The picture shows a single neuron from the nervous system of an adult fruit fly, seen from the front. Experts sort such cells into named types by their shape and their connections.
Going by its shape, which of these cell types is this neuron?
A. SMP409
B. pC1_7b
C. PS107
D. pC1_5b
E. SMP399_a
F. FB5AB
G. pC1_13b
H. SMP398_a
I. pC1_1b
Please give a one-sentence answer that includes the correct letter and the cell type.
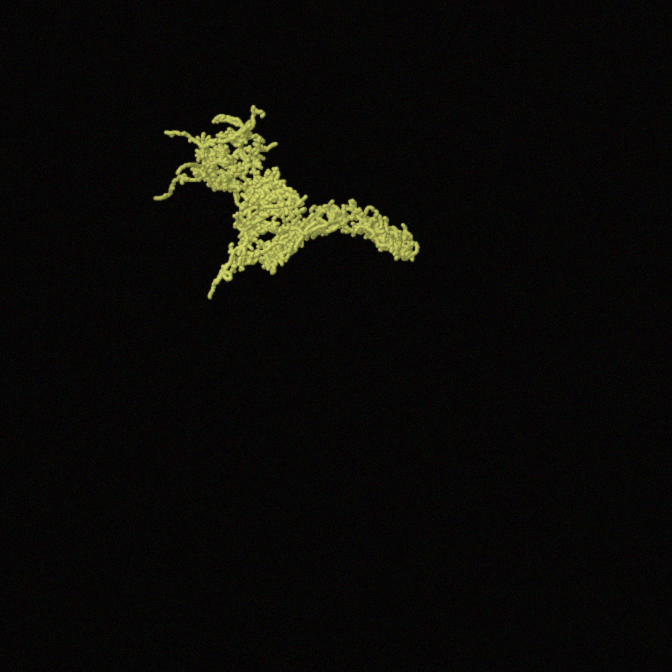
The neuron is of type FB5AB, and that type is option F.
